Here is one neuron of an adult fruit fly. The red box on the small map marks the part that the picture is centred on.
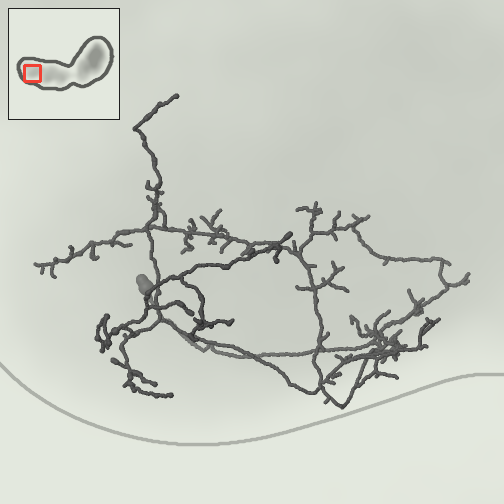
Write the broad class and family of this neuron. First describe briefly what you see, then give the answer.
The cell body can be seen on the left of the picture. Dozens of branch ends can be seen. It is a nerve-cord intrinsic neuron. Its family is hemilineage 14A.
